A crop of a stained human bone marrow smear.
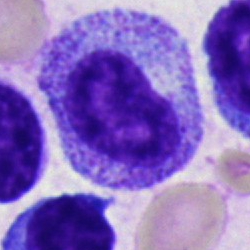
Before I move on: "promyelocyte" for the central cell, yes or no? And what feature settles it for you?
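Broad rim of cytoplasm around the nucleus on all sides; cytoplasm pale lilac-blue. Verdict: myelocyte, not promyelocyte.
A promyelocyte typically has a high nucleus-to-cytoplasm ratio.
The broad rim counts against promyelocyte.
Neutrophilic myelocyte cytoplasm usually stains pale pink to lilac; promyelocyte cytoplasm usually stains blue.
The lilac tone speaks for myelocyte. Outline roughly round, edge slightly uneven. Nucleus indented on upper right side, kidney-shaped. Chromatin dark purple, patchy and mottled. Other nucleated cells at left, right and bottom edges of picture.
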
